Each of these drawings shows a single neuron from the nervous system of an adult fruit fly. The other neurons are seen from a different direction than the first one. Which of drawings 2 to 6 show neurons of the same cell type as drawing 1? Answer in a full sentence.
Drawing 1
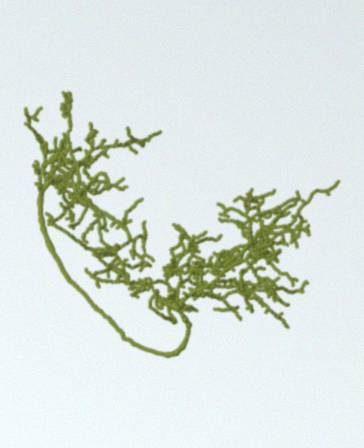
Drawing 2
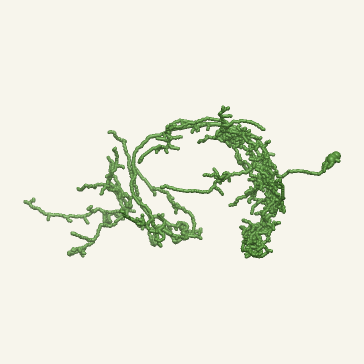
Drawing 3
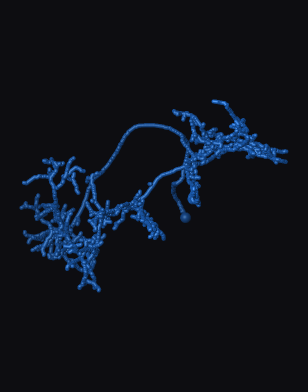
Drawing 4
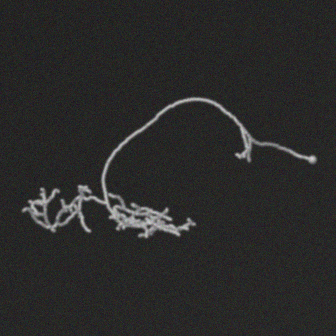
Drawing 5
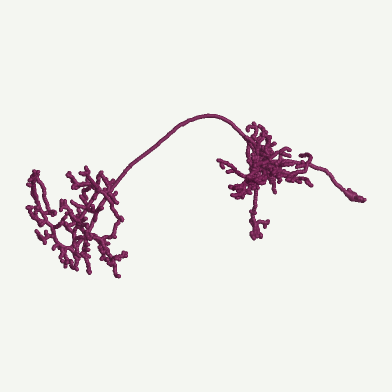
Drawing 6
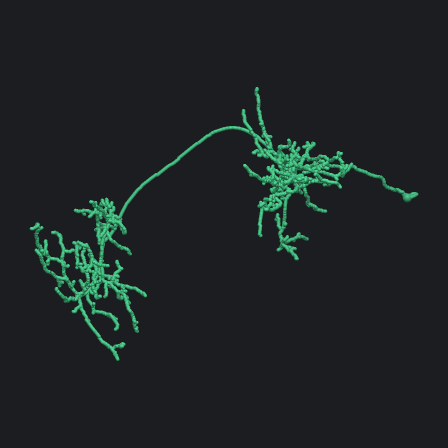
Drawing 3, drawing 5 and drawing 6 are of the same cell type.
